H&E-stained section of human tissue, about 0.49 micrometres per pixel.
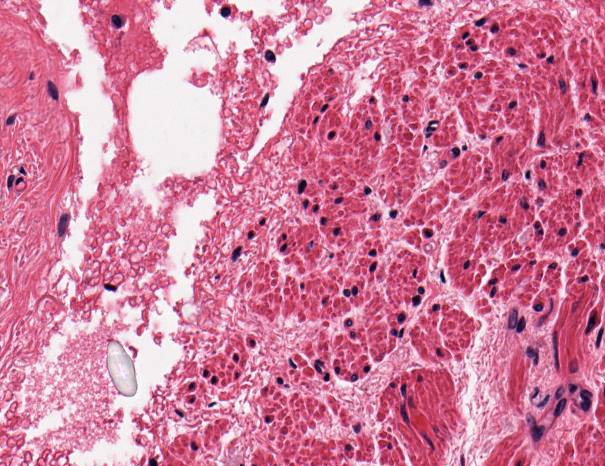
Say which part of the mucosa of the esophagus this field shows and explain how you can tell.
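Smooth muscle occupies most of the centre and right of this field. Check one, bundles: cut mostly across, with thin pale strands of connective tissue between them. Check two, nuclei: in cross-cut cells they are dark, round to oval and central in pink cytoplasm; at the lower right, lengthwise-cut cells carry elongated, cigar-shaped nuclei.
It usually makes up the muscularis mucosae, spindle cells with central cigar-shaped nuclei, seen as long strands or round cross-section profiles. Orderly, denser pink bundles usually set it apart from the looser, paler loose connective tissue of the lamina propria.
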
